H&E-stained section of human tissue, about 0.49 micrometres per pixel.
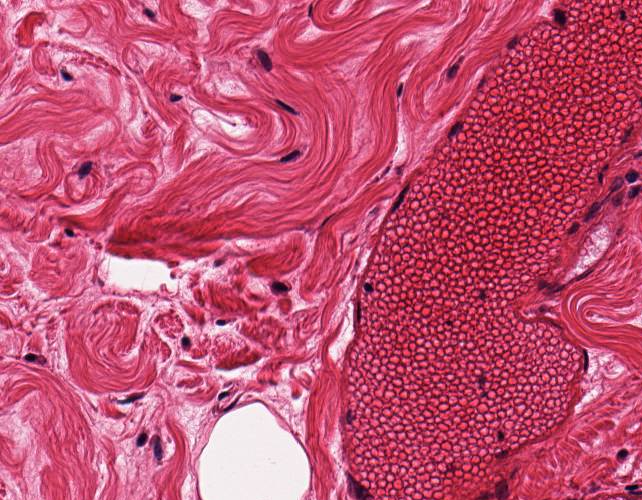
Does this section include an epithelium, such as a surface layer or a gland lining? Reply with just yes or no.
No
